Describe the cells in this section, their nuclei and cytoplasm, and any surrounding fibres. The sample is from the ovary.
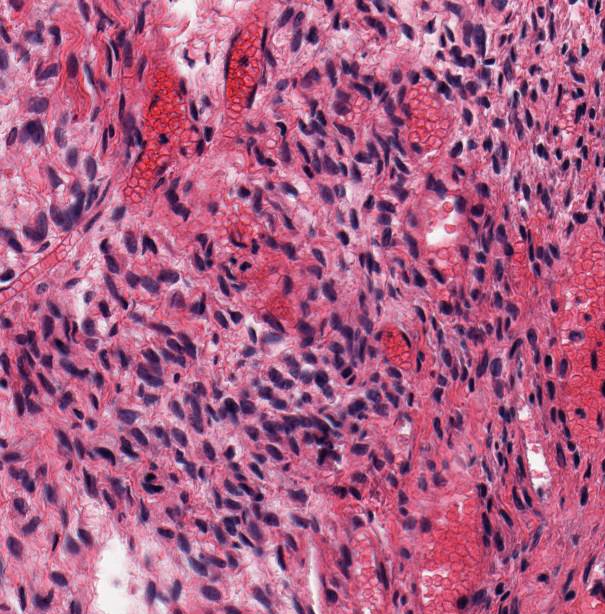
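Stromal cells form a densely cellular sheet across the whole field, and no epithelium is present anywhere. Most nuclei are elongated, ranging from spindle to oval in shape, and they stain dark purple. Each cell has scant pink cytoplasm, and the borders between neighbouring cells are indistinct.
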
